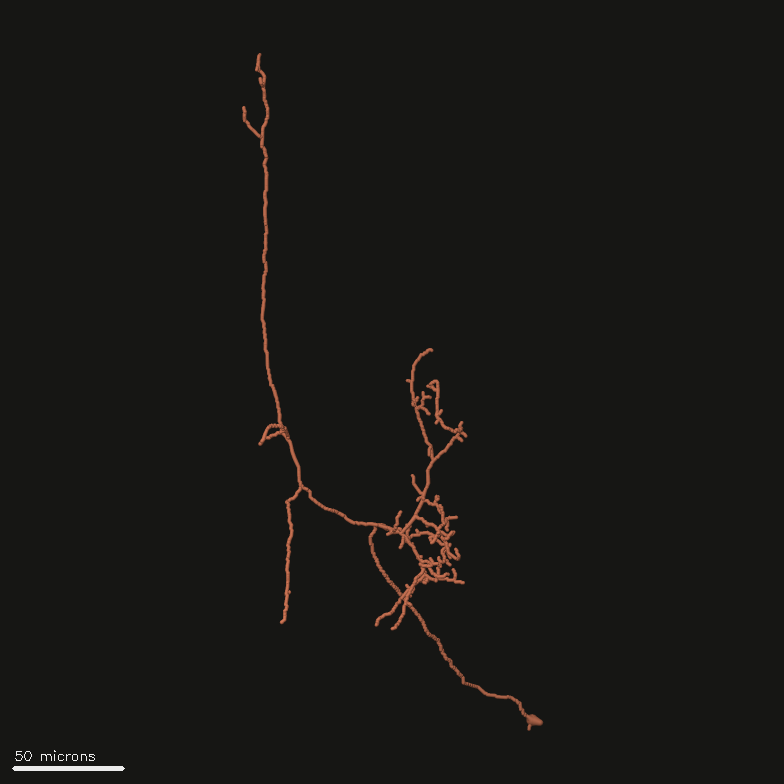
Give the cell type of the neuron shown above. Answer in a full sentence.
The cell type is IN08B088.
